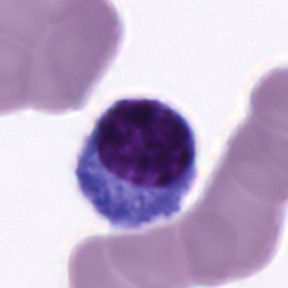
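Plasma cell, the nucleated one at the centre: its nucleus sits off-centre, up toward the right. The cytoplasm makes a crescent, broadest on the lower left. You won't find distinct granules or any vacuoles in it.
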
